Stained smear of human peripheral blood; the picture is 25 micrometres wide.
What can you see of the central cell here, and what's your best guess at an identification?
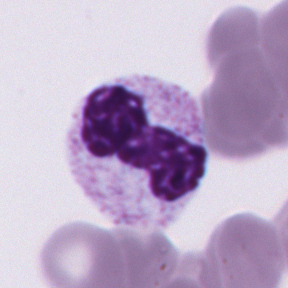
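Two lobes joined by a broad band make up the nucleus, and they lie along a line from upper left to lower right. The nucleus fills about 50% of the cell's area, and the chromatin is coarsely clumped. Fine reddish-pink granules fill the cytoplasm. The cell measures about 13 micrometres across. It is a segmented neutrophil.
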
